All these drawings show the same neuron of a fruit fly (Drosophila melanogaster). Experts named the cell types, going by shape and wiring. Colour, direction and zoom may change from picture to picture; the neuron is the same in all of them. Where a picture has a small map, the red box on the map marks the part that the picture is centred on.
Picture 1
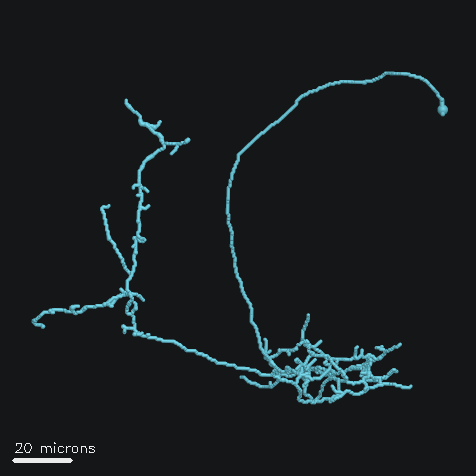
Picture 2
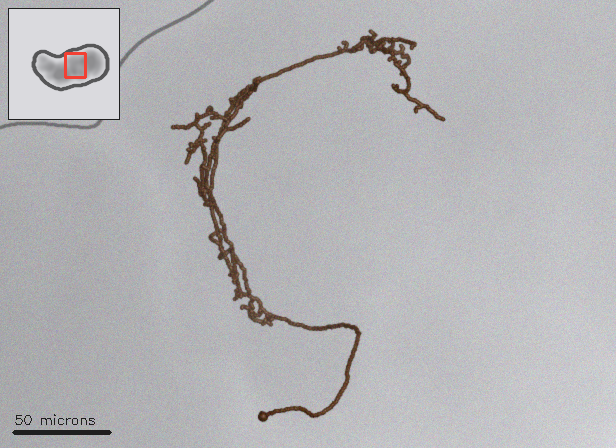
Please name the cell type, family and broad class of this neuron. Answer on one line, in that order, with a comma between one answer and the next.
PLP028, hemilineage WEDa2, central-brain intrinsic neuron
